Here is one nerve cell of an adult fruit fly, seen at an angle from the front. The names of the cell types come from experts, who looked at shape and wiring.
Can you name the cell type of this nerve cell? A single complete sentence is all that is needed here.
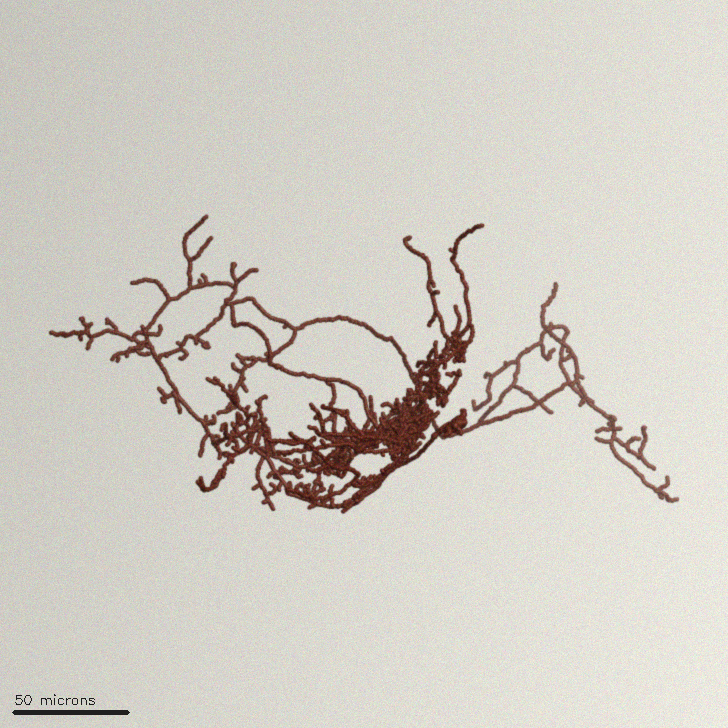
The nerve cell is categorized under cell type DNge027.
